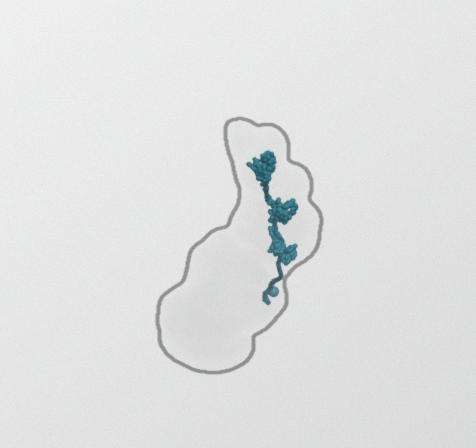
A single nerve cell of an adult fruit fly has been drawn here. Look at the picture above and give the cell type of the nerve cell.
DNge074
